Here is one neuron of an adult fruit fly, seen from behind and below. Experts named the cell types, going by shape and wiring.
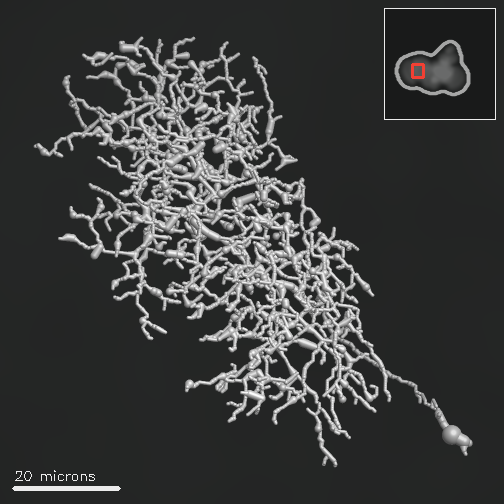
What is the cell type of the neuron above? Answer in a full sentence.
The cell type is Li17.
